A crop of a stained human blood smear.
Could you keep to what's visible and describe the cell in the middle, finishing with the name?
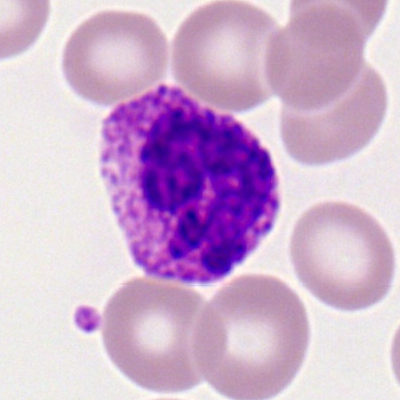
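First, the outline is irregular and somewhat angular rather than round. Second, the nucleus sits off-centre, toward the right side. Third, its chromatin is dark purple and coarsely clumped. Fourth, the cytoplasm forms a broad zone on the left. Name: basophil.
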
